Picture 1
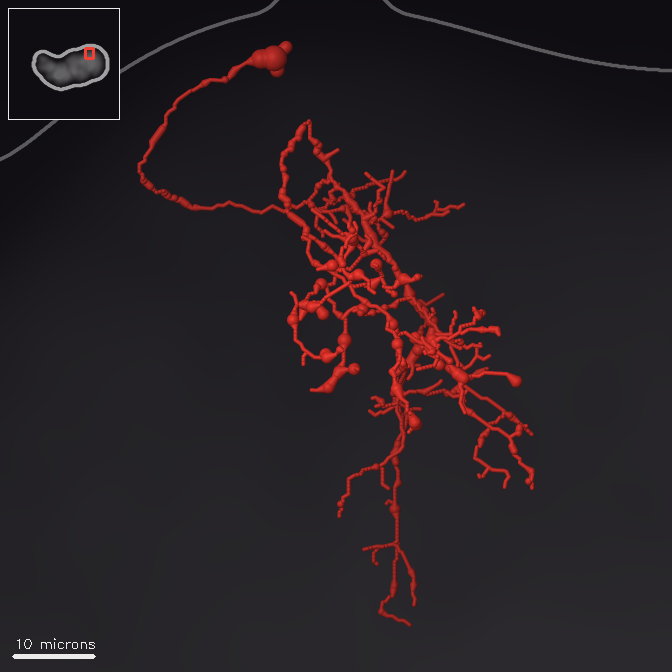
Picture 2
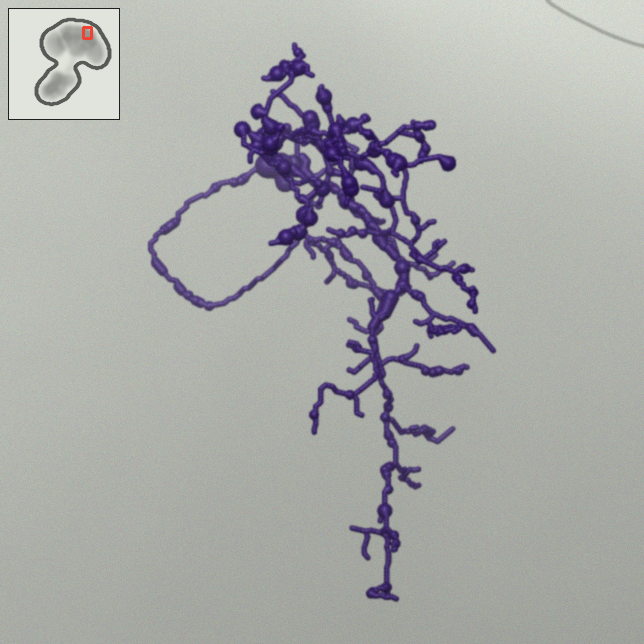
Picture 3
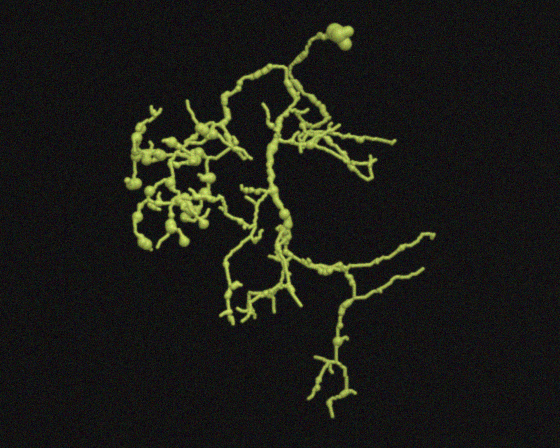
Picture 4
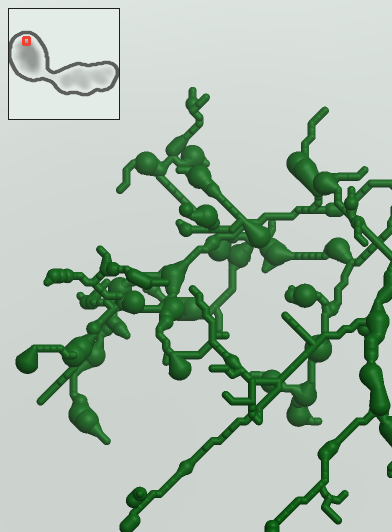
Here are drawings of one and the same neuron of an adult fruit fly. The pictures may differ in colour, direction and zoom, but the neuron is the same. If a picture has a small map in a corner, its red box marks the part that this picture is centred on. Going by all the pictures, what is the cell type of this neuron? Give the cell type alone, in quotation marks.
"SLP290"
